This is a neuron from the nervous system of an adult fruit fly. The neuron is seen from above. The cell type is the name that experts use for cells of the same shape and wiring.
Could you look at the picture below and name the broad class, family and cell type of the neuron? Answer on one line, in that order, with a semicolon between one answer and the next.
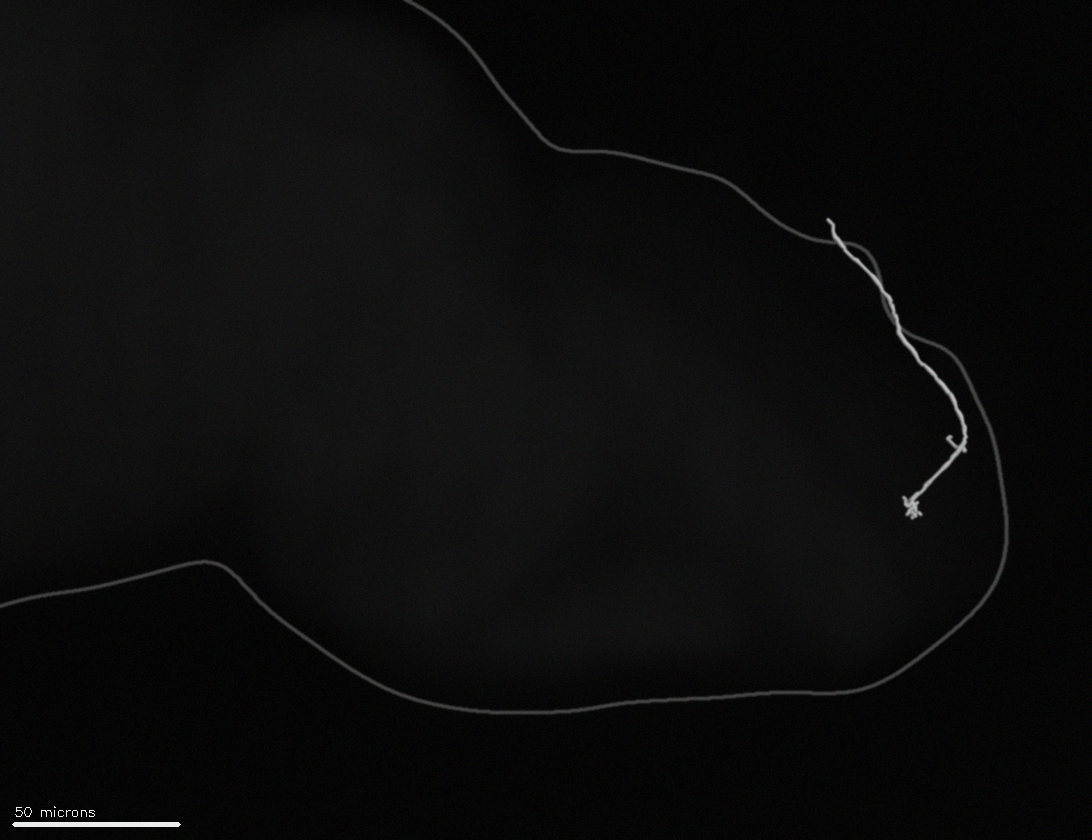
optic-lobe intrinsic neuron; L; L3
